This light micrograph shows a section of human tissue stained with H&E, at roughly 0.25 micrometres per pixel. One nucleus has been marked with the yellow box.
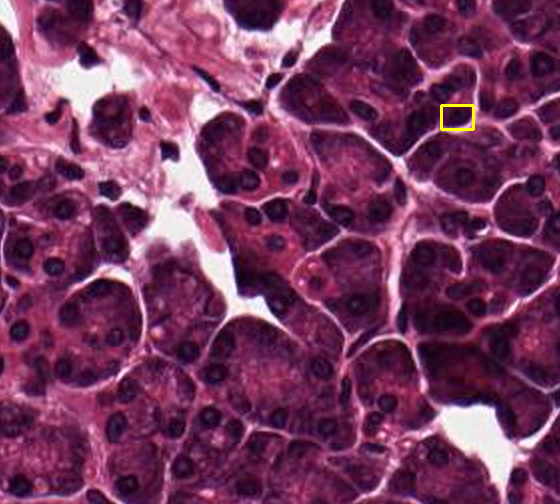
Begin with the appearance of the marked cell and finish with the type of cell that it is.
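The cytoplasm is deep purple and looks finely grainy, without clear spaces. The cell lies at the edge of a tightly packed cluster of similar cells, against a thin pale pink line that borders the cluster. The marked cell is a pancreatic acinar cell.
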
